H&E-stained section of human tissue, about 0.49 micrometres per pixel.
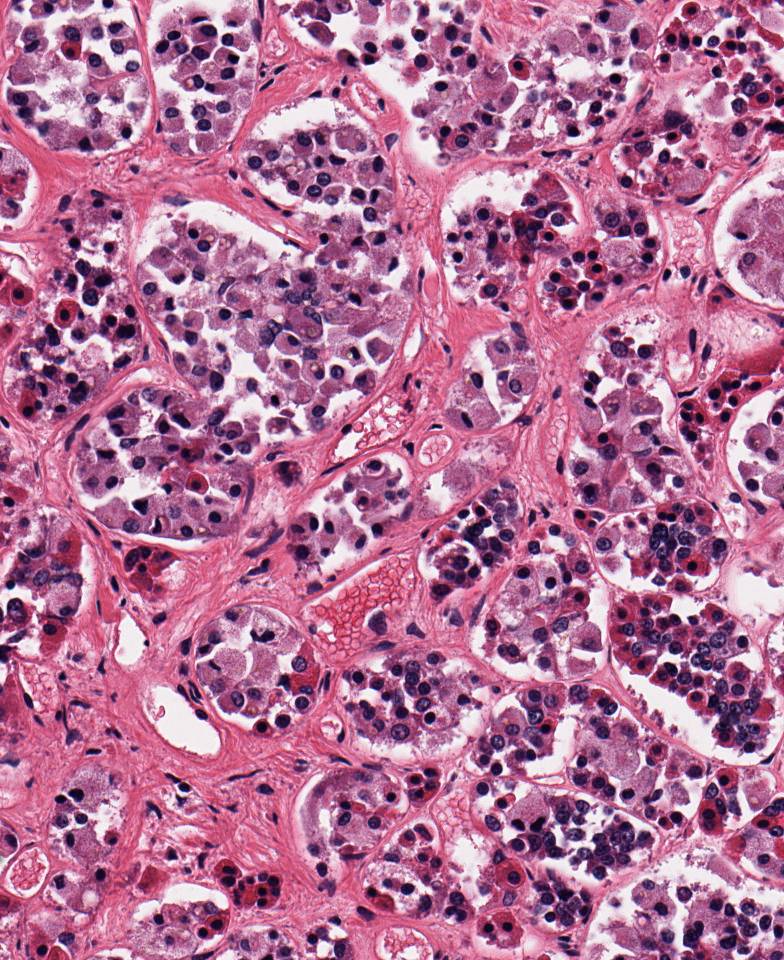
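Pituitary, haematoxylin and eosin. Cells throughout lie in rounded nests divided by thin pink fibrous septa of collagen with elongated spindle-shaped nuclei. Cells with bright red cytoplasm are scattered among the nests, fewer than those with paler purple granular cytoplasm. No fat cells appear.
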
